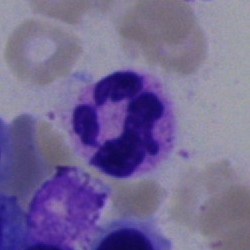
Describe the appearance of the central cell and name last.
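Round, smooth outline. Dense, clumped chromatin of dark purple. No nucleoli visible in the nucleus. Name: segmented neutrophil.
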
